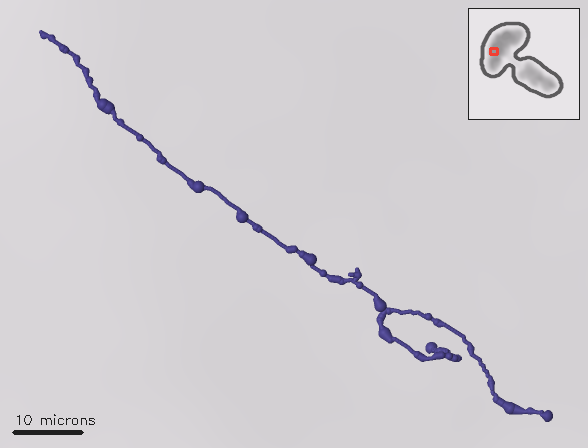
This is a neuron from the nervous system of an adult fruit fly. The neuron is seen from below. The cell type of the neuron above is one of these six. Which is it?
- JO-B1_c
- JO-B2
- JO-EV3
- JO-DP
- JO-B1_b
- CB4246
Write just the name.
JO-B2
